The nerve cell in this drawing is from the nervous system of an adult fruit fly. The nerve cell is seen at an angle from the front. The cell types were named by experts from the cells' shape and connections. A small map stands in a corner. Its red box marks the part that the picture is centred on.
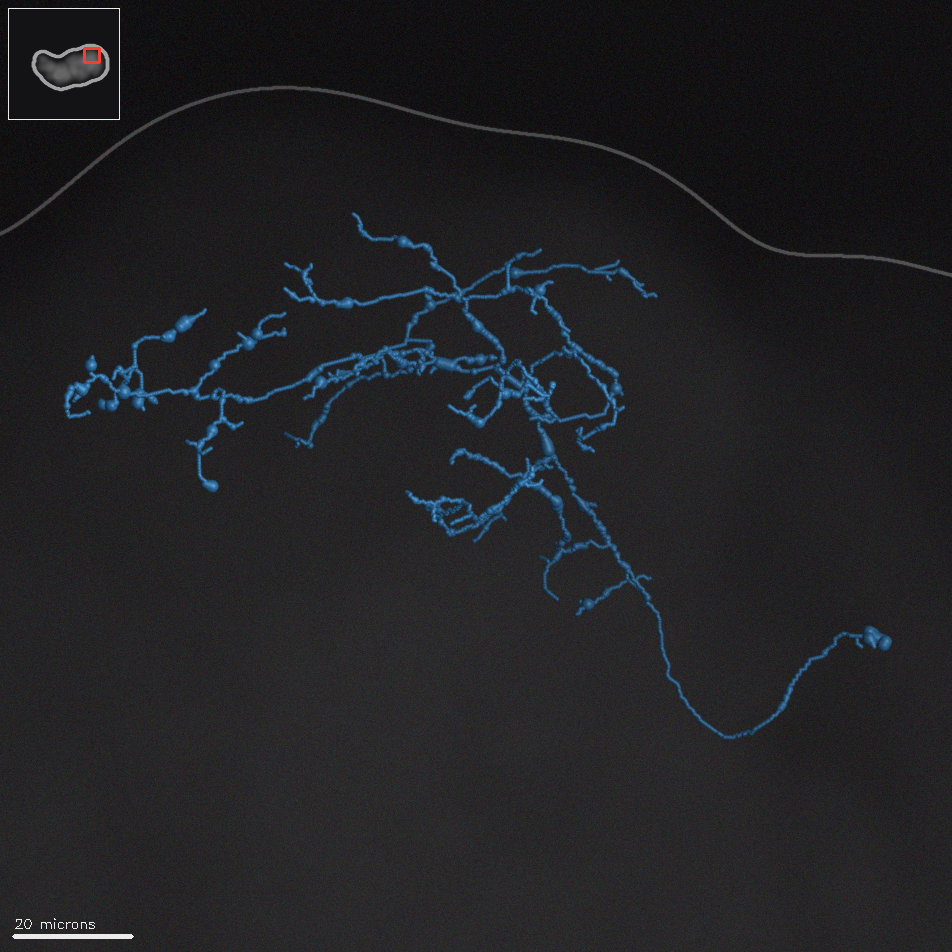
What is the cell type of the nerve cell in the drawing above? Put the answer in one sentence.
The cell type is CB2530.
